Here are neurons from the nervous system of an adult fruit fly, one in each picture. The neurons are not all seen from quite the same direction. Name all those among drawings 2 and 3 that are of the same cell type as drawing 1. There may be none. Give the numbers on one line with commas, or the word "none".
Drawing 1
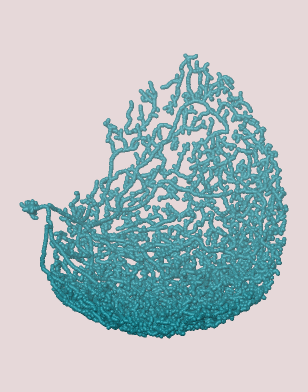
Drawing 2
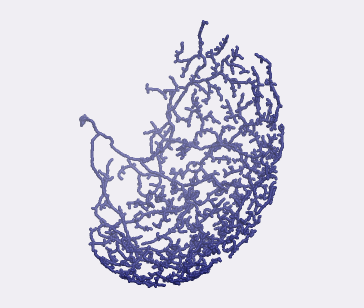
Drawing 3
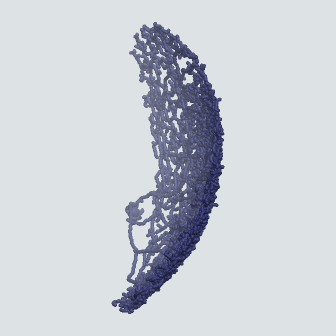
3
